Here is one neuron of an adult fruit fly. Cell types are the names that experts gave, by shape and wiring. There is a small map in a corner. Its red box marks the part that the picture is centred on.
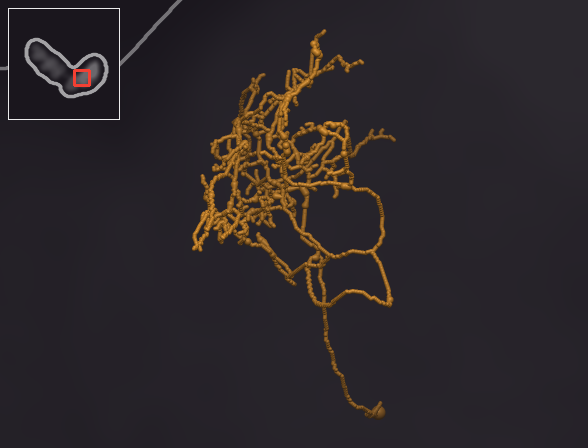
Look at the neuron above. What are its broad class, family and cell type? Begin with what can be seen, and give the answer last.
The picture shows dozens of branch ends. In this view it is taller than it is wide. This is a central-brain intrinsic neuron. Its family is hemilineage VLPl2_posterior. Its cell type is LHAV2g6.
